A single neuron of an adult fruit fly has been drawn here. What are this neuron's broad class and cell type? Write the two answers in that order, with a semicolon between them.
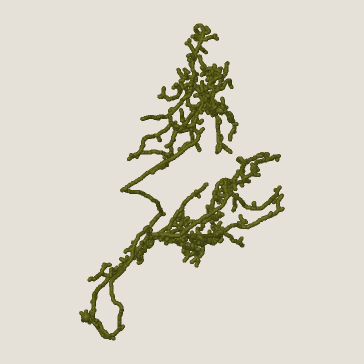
central-brain intrinsic neuron; LAL008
